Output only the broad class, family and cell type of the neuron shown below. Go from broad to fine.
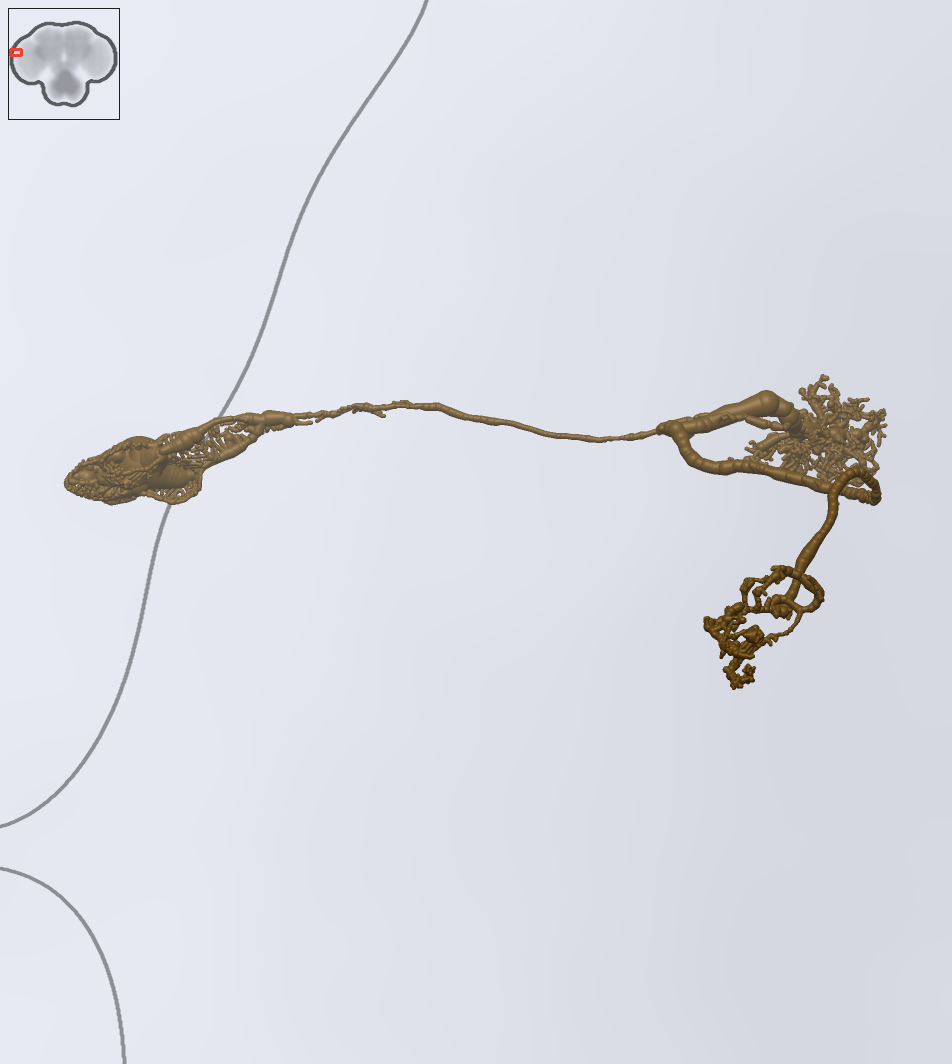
optic-lobe intrinsic neuron; T; T1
